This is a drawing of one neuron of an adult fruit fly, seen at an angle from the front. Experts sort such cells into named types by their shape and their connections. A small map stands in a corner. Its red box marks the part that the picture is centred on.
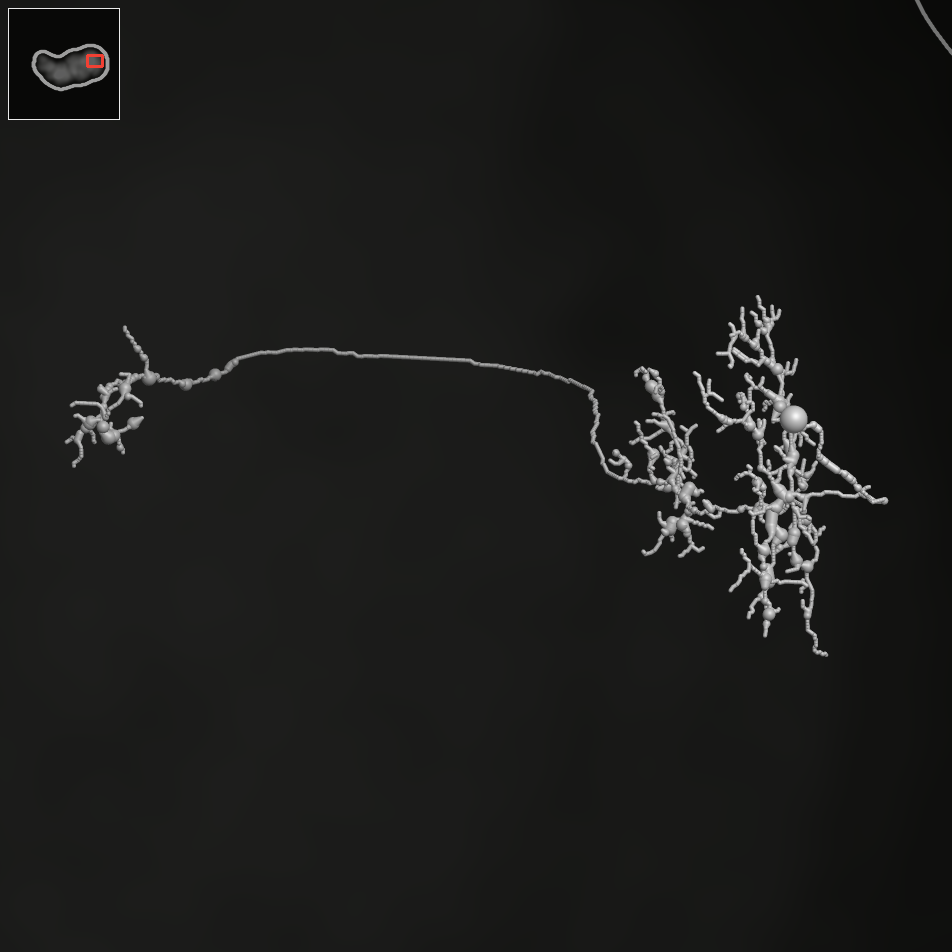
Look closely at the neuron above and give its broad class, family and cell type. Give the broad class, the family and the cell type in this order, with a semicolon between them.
optic-lobe intrinsic neuron; Tm; Tm16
